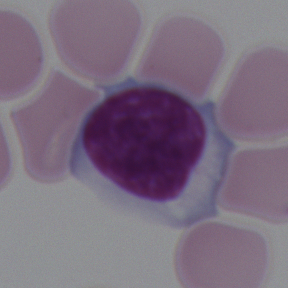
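Typical lymphocyte at the centre of a stained smear of peripheral blood. See how its chromatin is dense and dark purple with a clumped texture, and no nucleoli can be made out. The cytoplasm is pale greyish-blue and shows no granules.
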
